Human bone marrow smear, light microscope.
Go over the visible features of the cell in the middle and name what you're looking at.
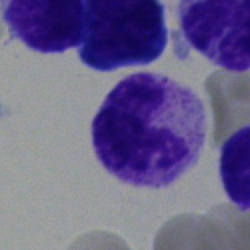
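The cell has a round, smooth outline. A dark nuclear mass curves around a paler area on the upper right side of the cell. The chromatin is dark purple and clumped rather than finely even. Fine reddish-purple granules are scattered through that paler upper right area. It is a band neutrophil.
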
